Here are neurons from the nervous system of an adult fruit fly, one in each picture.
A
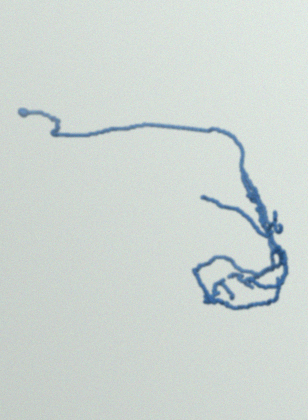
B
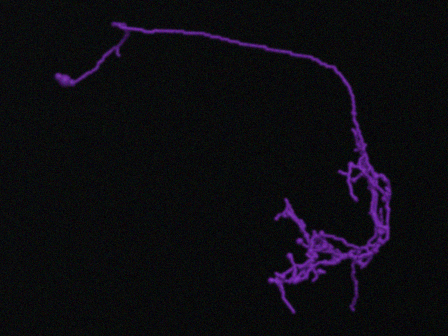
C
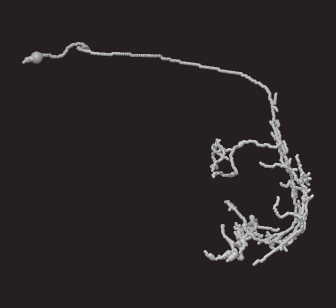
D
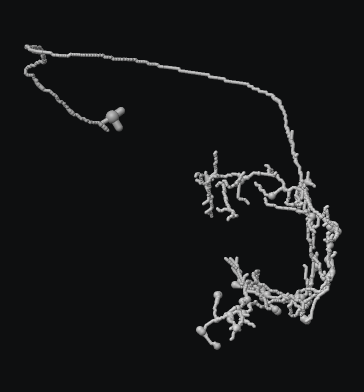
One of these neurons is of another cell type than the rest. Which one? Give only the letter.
B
